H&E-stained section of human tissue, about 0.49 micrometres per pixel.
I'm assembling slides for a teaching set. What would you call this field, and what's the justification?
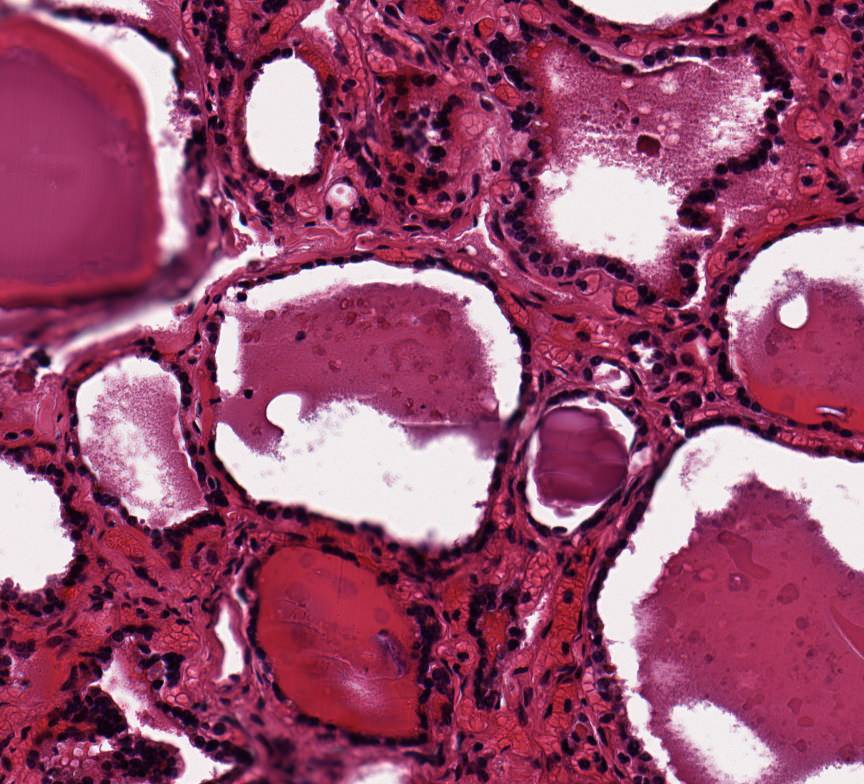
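Thyroid follicle is the structure shown, filling the field as rounded follicles of widely varying size, each holding pink colloid.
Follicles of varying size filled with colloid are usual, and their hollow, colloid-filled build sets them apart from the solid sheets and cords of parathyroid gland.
A single layer of flattened to low cuboidal epithelial cells lines each one.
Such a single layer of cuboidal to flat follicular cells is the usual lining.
Colloid stains deep red in the follicles at lower centre and upper left, paler purple-pink in most others.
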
